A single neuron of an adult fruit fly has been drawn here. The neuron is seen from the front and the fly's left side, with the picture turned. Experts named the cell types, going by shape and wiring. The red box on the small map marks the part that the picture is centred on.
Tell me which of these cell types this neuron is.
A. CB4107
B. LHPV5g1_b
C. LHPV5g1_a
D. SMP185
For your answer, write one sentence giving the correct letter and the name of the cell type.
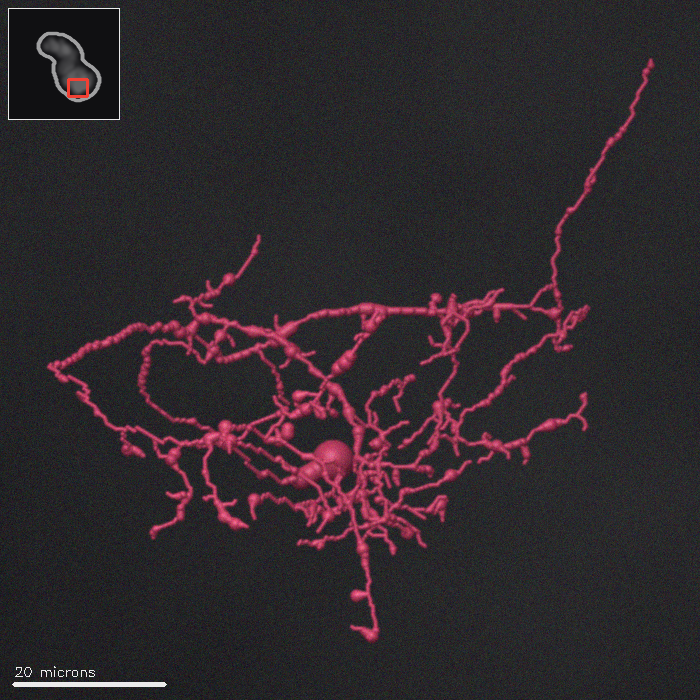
The neuron is a cell of type LHPV5g1_b, the type in option B.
